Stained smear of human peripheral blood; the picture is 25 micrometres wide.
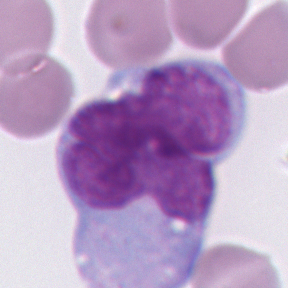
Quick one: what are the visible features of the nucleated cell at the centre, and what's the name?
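Looking at the nucleus, I make it about 16 by 14 micrometres, with finely textured purple chromatin and no coarse dark blocks. The cytoplasm is pale grey-blue, lies mostly below the nucleus, and holds a few tiny clear spots. This is a monocyte.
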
